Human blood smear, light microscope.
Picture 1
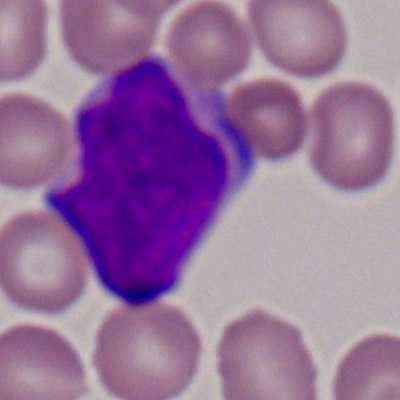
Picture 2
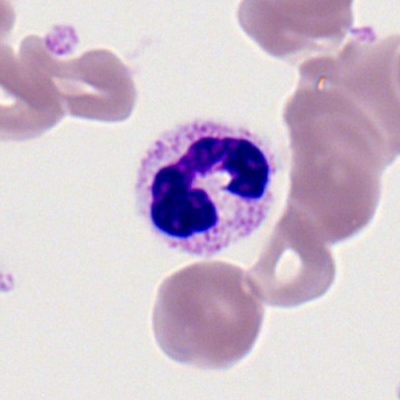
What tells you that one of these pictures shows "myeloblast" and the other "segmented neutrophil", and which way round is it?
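Let's put names to them first: the first picture shows a myeloblast, the second a segmented neutrophil. Now look at how much room the nucleus takes: in the myeloblast it fills almost the whole cell, leaving the cytoplasm as only a thin rim at the edge, blue where it runs along the right side. In the segmented neutrophil, pale pinkish cytoplasm surrounds the nucleus on all sides. Next, the granules: none are visible in the myeloblast's cytoplasm, while fine lilac-pink granules are scattered evenly through the neutrophil's.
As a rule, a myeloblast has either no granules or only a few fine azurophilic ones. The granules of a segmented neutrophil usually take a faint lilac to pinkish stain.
In the segmented neutrophil the chromatin is dark purple and coarsely clumped, and no nucleoli can be seen.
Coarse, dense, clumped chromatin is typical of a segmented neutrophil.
The outlines differ as well, irregular and angular in the myeloblast, round and smooth in the neutrophil. Red cells crowd closely around the myeloblast, one touching its right side, and lie close to the neutrophil on its right and below it.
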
